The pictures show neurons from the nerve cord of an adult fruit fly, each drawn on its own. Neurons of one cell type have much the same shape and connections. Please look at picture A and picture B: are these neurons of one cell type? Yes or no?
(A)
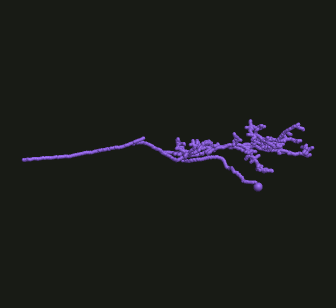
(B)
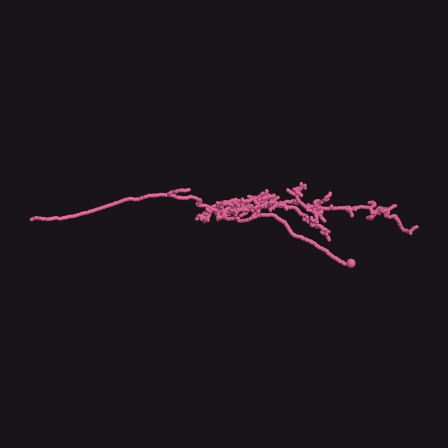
yes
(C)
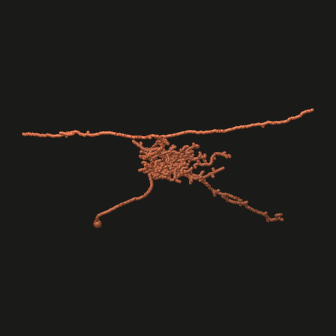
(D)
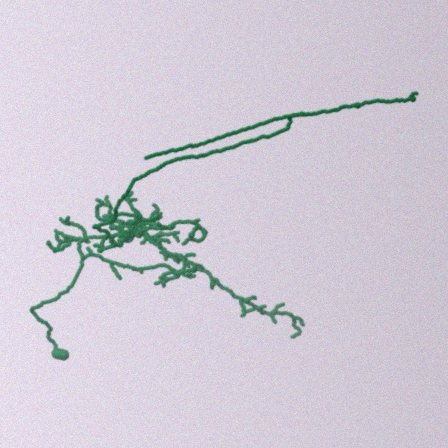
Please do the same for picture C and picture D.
no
